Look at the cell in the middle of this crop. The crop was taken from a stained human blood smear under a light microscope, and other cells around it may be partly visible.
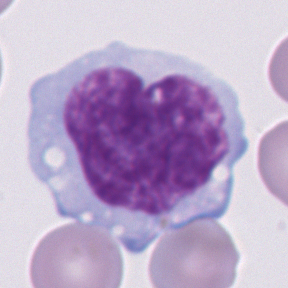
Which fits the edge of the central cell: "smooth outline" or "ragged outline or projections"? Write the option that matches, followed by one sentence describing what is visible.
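Ragged outline or projections. The cell outline is irregular, with several blunt bulges.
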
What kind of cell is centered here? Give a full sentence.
This crop's central cell is a myeloblast.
